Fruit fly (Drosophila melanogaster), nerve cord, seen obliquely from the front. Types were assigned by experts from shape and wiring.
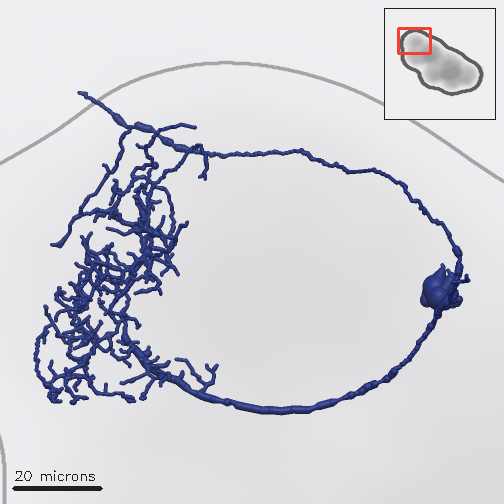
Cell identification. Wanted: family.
hemilineage 09A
